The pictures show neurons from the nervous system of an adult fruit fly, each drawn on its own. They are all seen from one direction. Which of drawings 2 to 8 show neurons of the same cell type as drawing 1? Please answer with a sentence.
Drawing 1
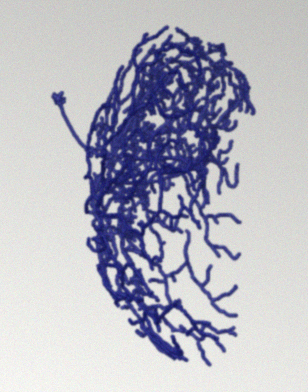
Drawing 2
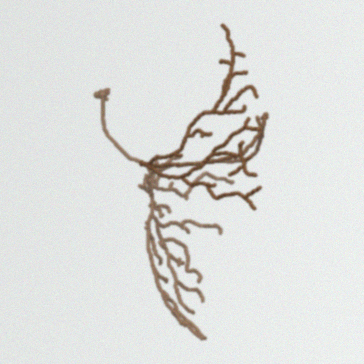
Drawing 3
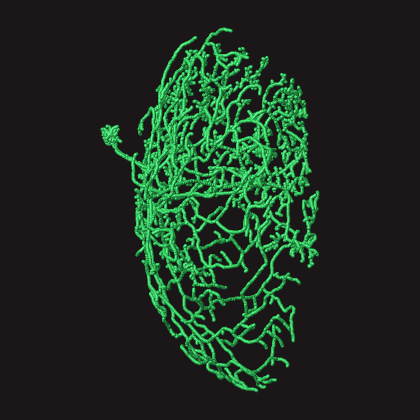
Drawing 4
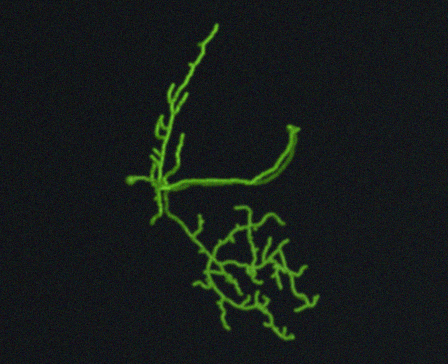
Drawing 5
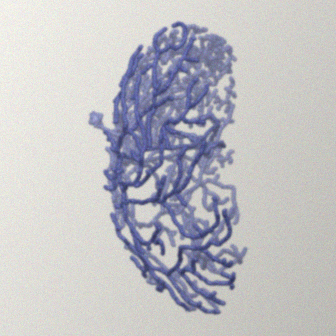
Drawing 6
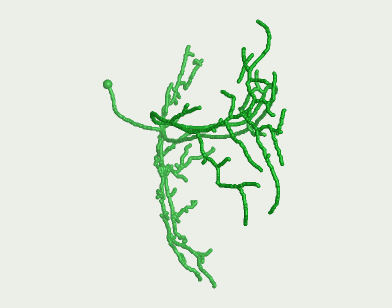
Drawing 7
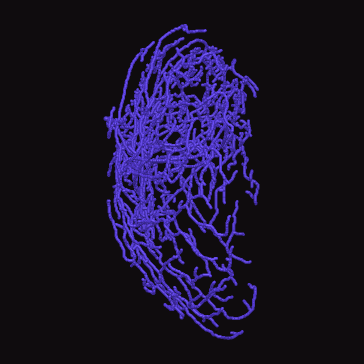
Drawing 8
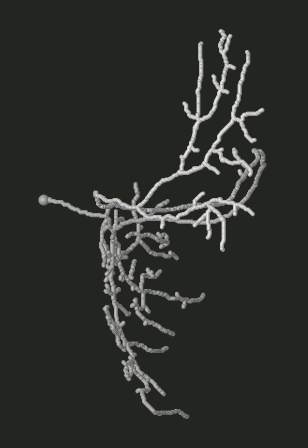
Drawing 3, drawing 5 and drawing 7 are of the same cell type.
